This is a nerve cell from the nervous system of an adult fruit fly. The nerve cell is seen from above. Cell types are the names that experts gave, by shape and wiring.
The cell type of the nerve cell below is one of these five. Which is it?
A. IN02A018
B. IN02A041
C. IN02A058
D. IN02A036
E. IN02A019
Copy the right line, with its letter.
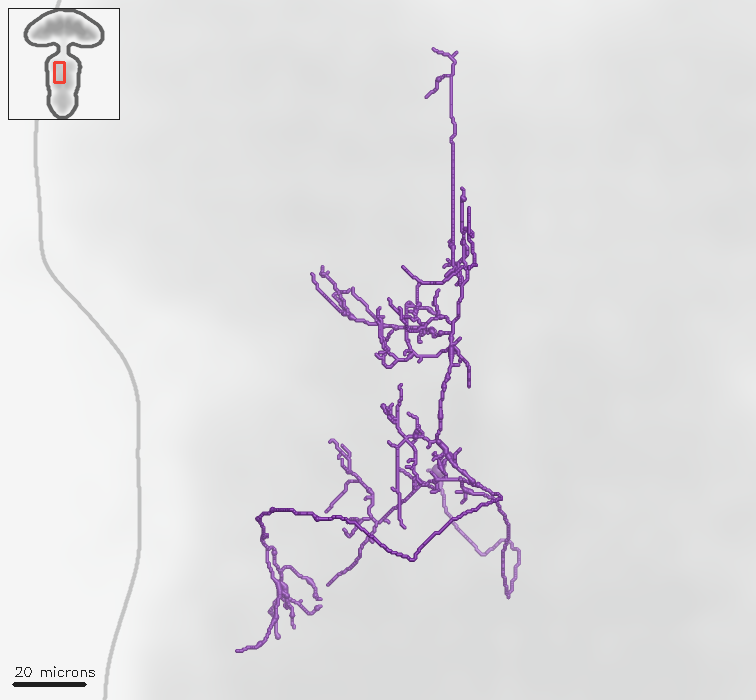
D. IN02A036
